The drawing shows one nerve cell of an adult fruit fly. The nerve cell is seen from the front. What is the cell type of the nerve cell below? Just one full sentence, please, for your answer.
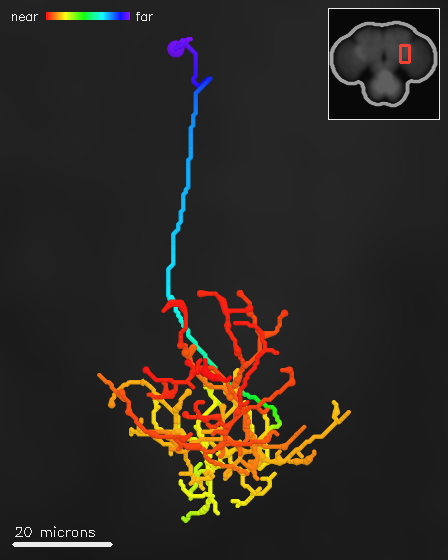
This nerve cell is typed as AVLP548_a.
